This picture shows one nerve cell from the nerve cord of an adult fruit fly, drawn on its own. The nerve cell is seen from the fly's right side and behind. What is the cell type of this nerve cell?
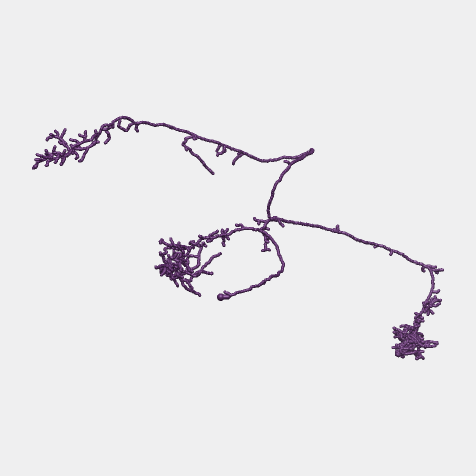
IN14B008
